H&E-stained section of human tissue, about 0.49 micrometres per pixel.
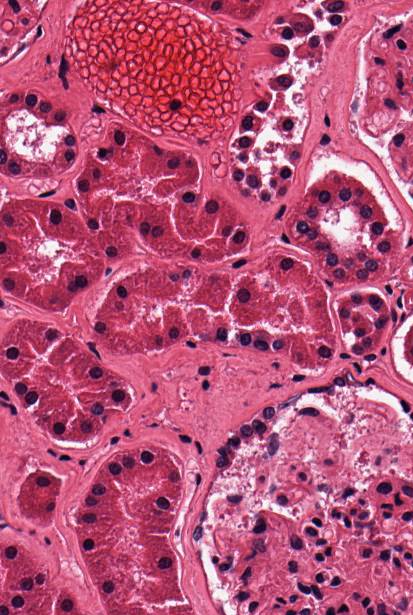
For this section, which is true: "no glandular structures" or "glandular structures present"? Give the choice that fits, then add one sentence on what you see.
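Glandular structures present. The field is filled with closely set cross-sections of tubules separated by narrow bands of stroma.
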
